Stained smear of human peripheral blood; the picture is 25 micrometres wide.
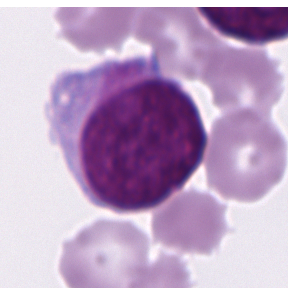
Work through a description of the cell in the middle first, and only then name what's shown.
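Checking the nucleus first, it is round, with a smooth outline and no indentation. Next, the cytoplasm lies mainly as a crescent on the upper-left side of the nucleus. It shows no distinct granules. Last, the cell border on the left is ragged, with small irregular projections. The cell is a myeloblast.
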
